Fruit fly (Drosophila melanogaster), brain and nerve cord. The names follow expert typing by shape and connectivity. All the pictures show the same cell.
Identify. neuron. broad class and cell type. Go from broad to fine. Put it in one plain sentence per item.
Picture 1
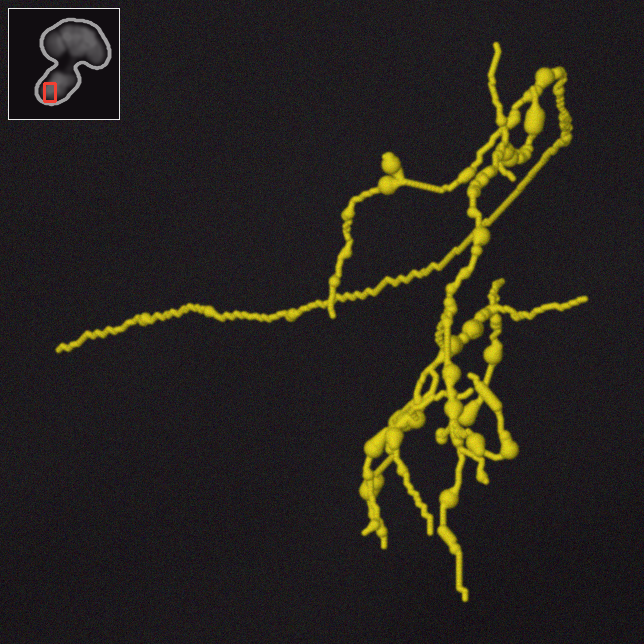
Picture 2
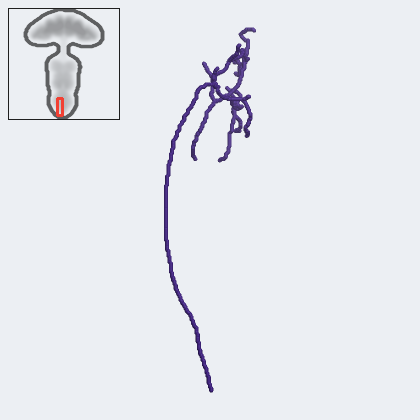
A sensory neuron entering the nerve cord, type SNxx21.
